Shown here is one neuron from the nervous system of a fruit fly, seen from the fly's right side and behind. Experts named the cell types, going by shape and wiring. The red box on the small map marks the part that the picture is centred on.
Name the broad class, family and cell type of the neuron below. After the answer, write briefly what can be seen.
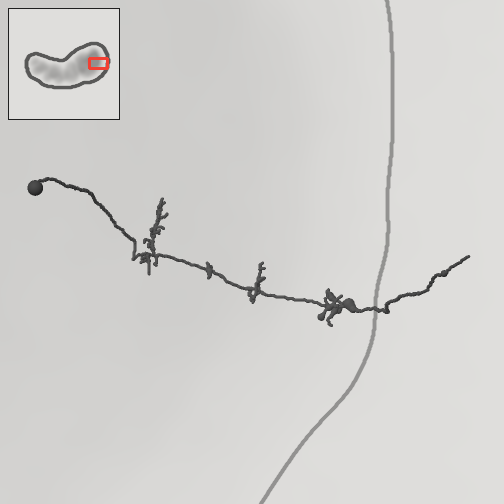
Its broad class is optic-lobe intrinsic neuron. The family is C. The cell type is C2. In this view it is more than twice as wide as it is tall.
